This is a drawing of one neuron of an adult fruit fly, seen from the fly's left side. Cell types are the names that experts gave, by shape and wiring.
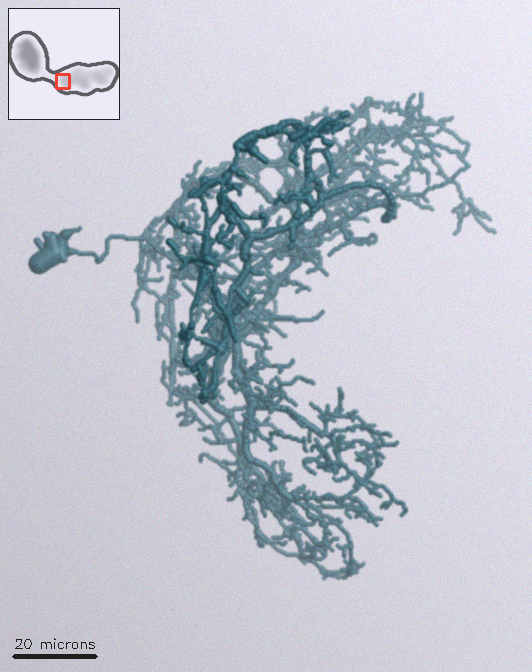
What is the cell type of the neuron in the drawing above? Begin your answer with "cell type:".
cell type: INXXX036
